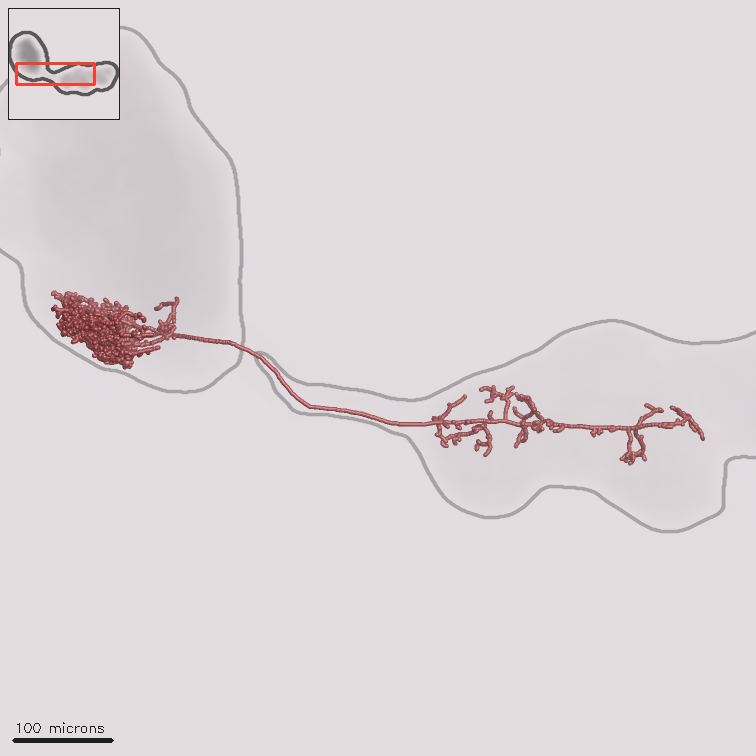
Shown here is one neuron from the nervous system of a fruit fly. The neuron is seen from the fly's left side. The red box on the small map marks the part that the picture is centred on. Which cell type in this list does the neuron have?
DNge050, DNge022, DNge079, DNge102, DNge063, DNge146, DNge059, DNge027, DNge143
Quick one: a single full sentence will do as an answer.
In terms of cell type, the neuron is DNge059.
